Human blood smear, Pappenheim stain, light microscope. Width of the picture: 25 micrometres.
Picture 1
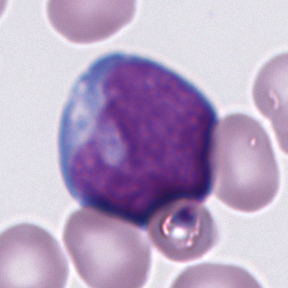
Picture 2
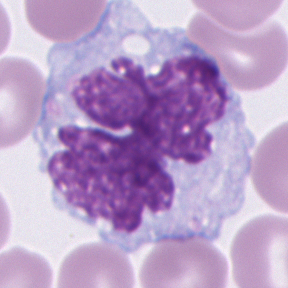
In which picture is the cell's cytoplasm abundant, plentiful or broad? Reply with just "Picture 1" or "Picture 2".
Picture 2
